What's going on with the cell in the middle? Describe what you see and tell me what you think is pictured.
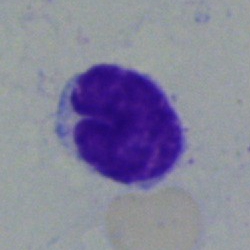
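Notice that the nucleus fills most of the cell. A deep notch cuts into that nucleus from its left side, and no nucleoli can be seen. The outline of the cell is roughly oval. What you have here is a lymphocyte.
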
